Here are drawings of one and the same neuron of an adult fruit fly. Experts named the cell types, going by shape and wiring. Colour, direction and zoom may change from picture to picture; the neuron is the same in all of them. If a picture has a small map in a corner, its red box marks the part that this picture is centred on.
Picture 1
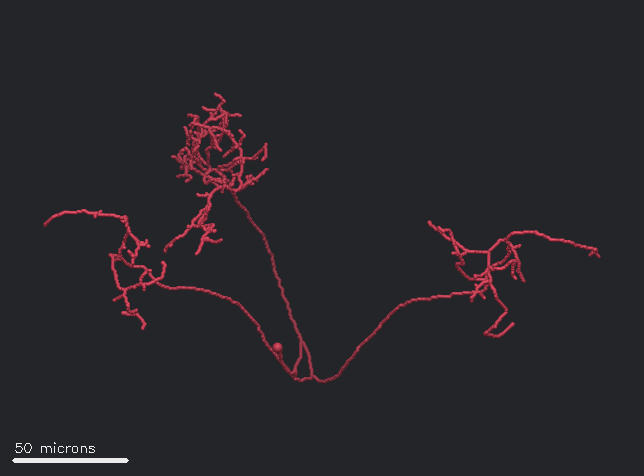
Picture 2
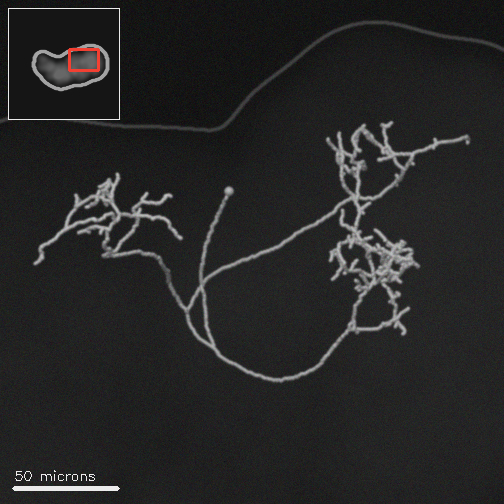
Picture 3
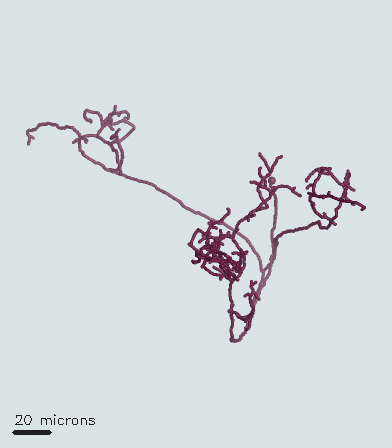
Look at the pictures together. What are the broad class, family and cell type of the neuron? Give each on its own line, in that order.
central-brain intrinsic neuron
hemilineage DM1_antero_dorsal
CB1902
